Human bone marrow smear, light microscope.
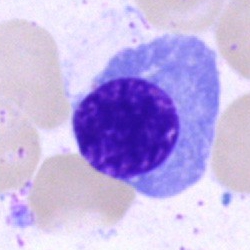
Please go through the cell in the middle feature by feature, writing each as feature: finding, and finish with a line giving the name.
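Nuclear position: off-centre, towards the left side of the cell
Chromatin pattern: coarse and clumped, paler gaps between dark masses
Cytoplasm amount: abundant, extending well beyond the nucleus to the upper right
Cytoplasm colour: blue
Identification: erythroblast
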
